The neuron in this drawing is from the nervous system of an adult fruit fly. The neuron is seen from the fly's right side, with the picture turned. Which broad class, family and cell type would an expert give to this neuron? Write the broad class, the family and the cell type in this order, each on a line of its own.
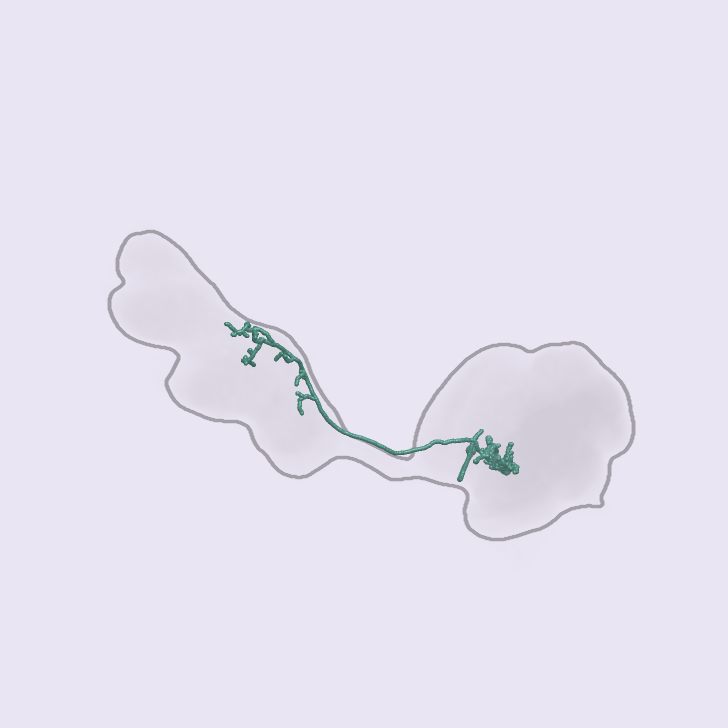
descending neuron
hemilineage LB12
DNge016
